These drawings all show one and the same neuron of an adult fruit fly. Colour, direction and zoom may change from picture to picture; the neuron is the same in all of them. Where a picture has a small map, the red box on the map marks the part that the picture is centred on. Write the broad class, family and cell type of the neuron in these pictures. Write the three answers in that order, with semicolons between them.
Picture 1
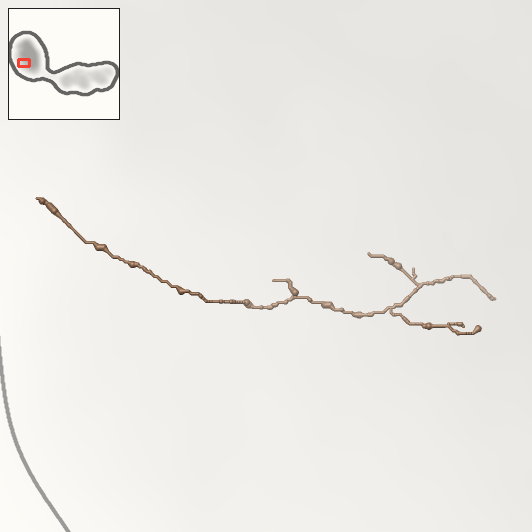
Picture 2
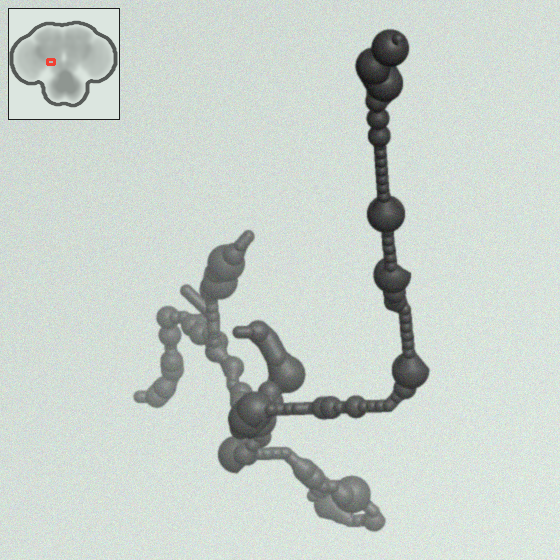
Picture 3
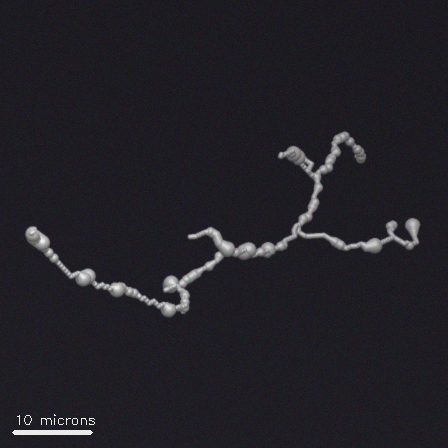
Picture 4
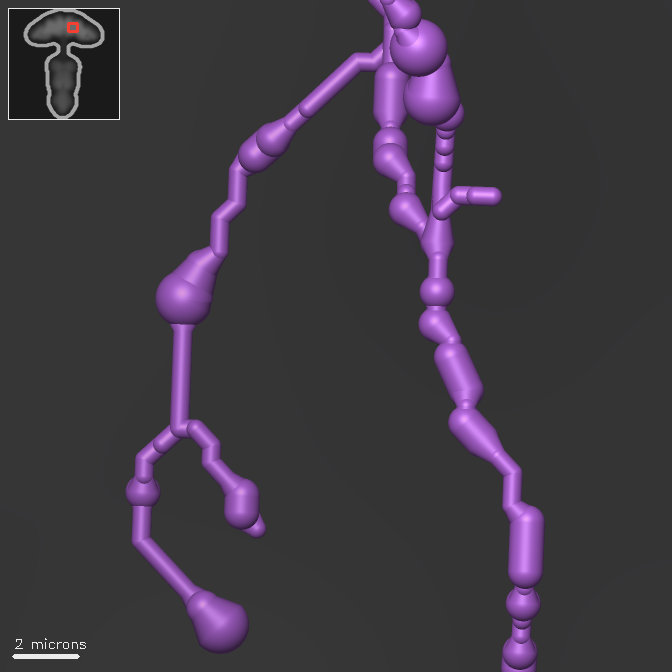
sensory neuron entering the brain; class mechanosensory; JO-B3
